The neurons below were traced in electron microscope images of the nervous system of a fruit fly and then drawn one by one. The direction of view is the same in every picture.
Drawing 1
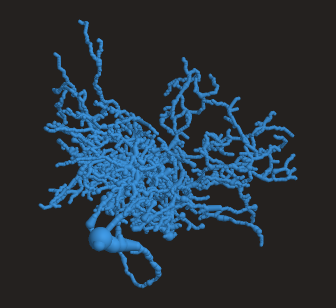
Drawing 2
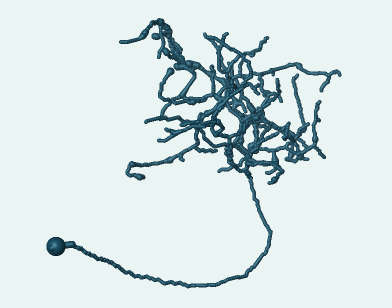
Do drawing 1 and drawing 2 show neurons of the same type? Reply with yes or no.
no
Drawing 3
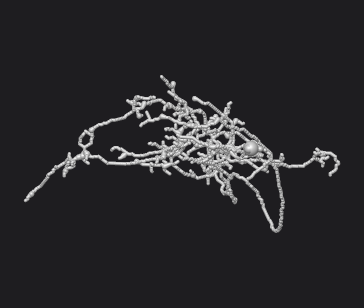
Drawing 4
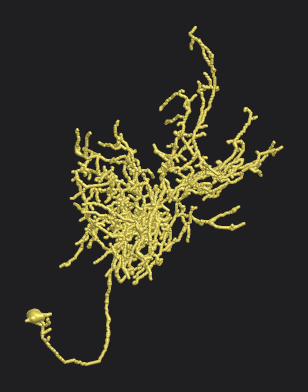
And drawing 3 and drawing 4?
no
